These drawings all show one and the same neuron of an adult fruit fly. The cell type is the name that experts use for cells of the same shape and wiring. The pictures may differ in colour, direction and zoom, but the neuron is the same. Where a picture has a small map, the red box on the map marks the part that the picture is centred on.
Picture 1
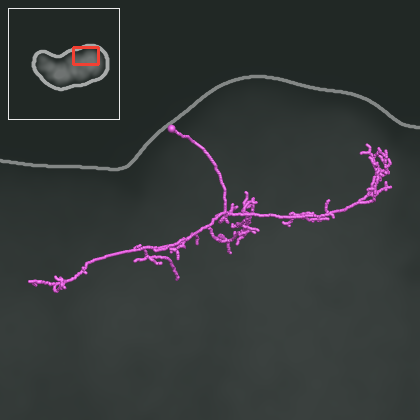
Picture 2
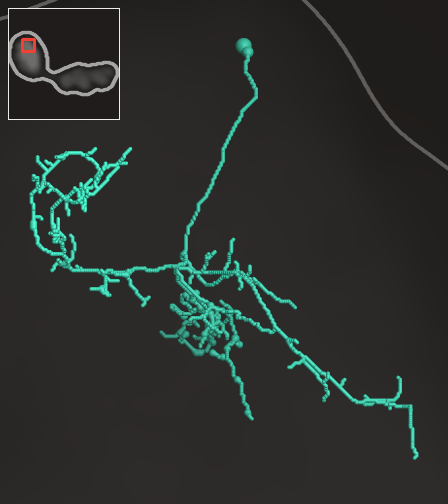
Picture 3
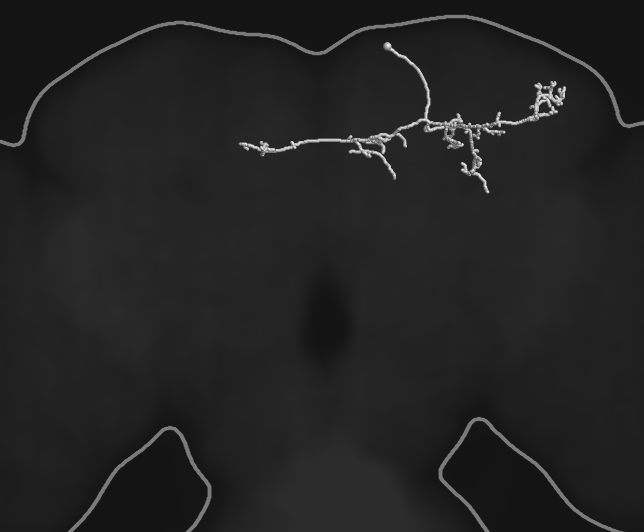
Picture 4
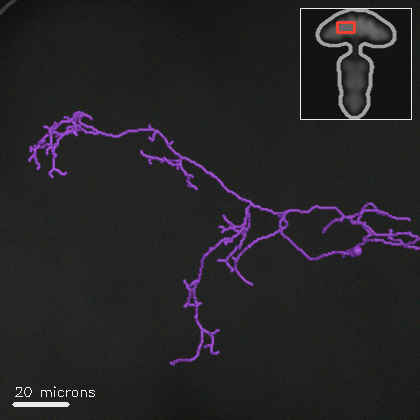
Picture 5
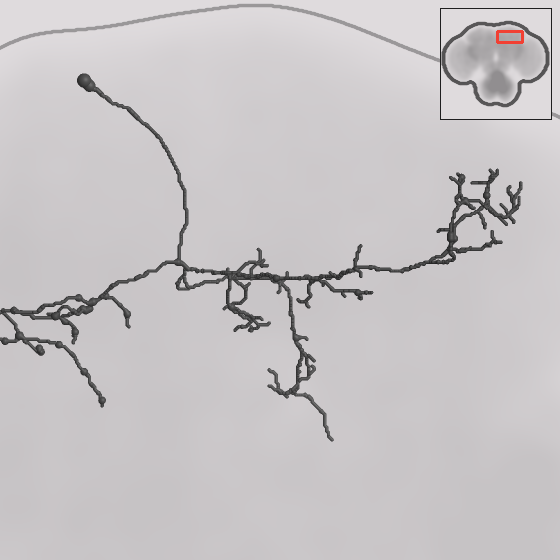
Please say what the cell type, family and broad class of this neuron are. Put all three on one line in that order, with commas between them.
CB1808, hemilineage SMPp&v1_posterior, central-brain intrinsic neuron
